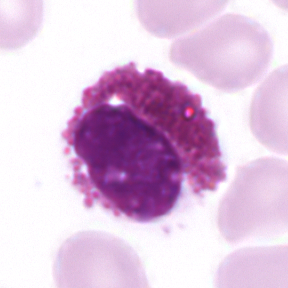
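Eosinophil in a stained smear of human peripheral blood, light microscope. Its nucleus, with dense dark purple chromatin, sits off-centre toward the lower left of the cell. Coarse round granules pack the cytoplasm, and a few loose granules lie outside the cell at its lower left.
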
